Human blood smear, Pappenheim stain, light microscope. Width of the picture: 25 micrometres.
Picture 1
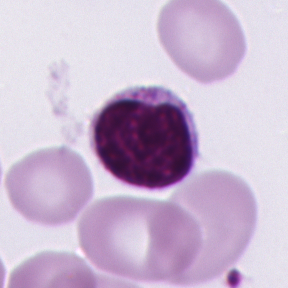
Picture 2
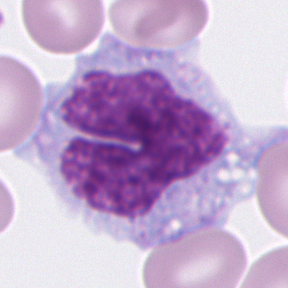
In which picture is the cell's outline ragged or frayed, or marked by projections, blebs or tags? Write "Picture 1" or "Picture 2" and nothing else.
Picture 2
